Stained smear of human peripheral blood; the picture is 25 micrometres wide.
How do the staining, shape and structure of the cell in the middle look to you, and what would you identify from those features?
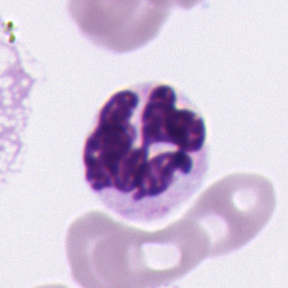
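Its outline is round and smooth, nothing ragged about it. The cytoplasm is a pale pinkish-lilac and carries only fine, faint granules. You won't find any vacuoles in it either. That's a segmented neutrophil.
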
